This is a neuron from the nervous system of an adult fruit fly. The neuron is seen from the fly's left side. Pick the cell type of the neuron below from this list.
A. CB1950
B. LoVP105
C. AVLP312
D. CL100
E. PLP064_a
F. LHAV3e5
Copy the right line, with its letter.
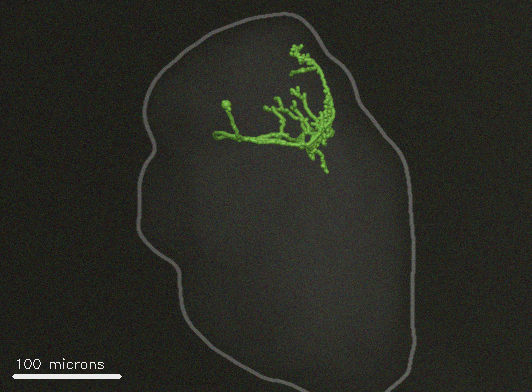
E. PLP064_a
